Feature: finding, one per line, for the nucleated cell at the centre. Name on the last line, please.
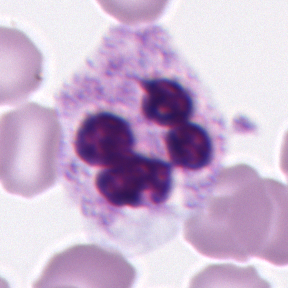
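Outline: irregular, taller than wide
Nuclear lobes: in a ring around a small central patch of cytoplasm
Chromatin: dense, clumped, dark purple
Lower cytoplasm: paler, fewer granules
Name: segmented neutrophil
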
